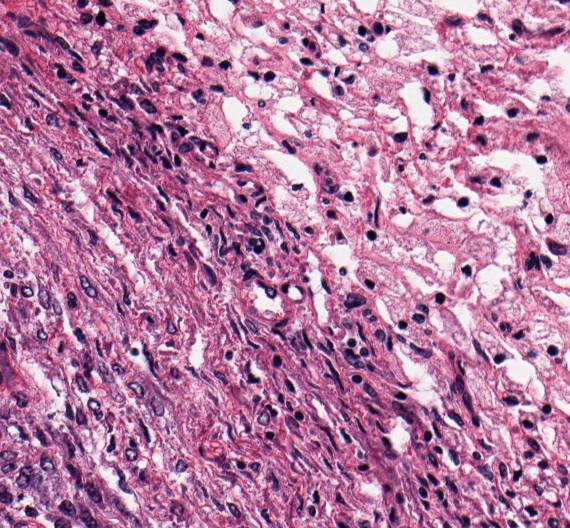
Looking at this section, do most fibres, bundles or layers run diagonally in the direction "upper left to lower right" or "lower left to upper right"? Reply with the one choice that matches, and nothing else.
Upper left to lower right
